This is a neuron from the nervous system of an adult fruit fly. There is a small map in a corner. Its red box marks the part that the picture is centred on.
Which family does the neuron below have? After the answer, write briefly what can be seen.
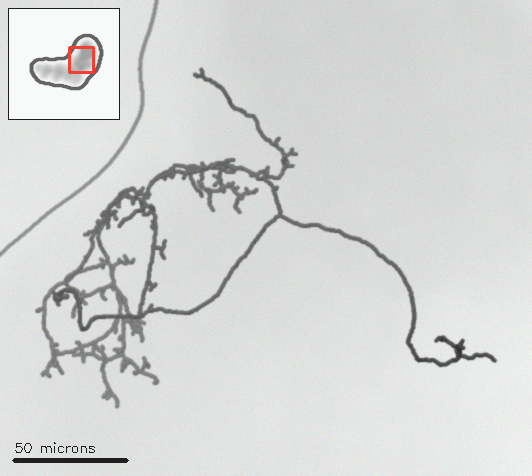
The family is hemilineage SMPpv1. Its broad class is central-brain intrinsic neuron. The cell body is on the left of the picture. From left to right in the picture it spans about 200 microns. Dozens of branch ends can be seen.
